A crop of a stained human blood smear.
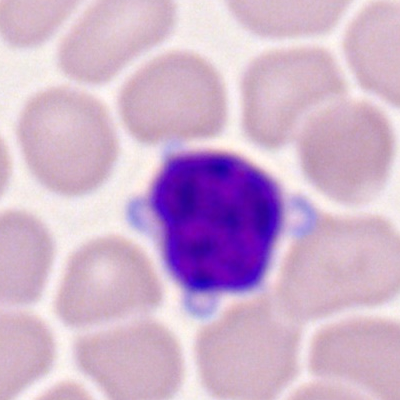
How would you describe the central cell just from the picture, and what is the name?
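Look first at how the nucleus fills almost the whole cell, leaving only a very scant rim of cytoplasm. Its chromatin is dense and deep purple, with darker coarse clumps, and no nucleoli can be seen in it. Along the edge on the left, right and bottom, small pale-blue rounded knobs project from the cell. This is a lymphocyte.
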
